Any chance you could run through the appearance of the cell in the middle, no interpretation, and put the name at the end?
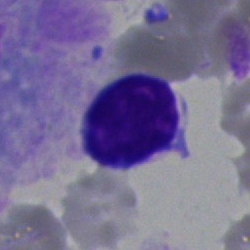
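Dense chromatin stains a deep dark purple. No nucleolus is visible. Cytoplasm is very scant, the nucleus occupying almost the entire cell. No granules can be seen in the cytoplasm. Answer: this cell is a lymphocyte.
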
